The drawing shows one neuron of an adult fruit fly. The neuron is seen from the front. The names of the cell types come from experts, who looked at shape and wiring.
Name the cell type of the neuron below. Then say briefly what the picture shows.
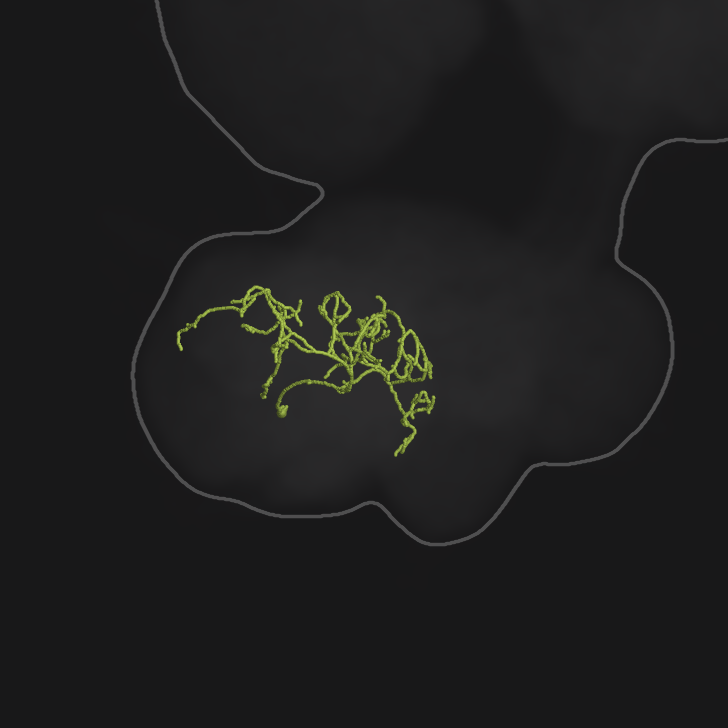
It is of cell type IN04B048. This is a nerve-cord intrinsic neuron. In this view it is wider than it is tall.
